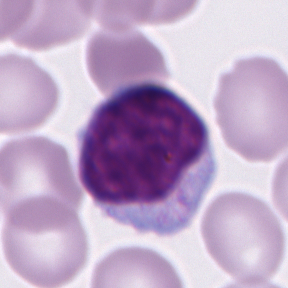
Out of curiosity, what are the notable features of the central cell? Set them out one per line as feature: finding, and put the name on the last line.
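Nucleus: single unlobed mass, no deep notch
Cytoplasm colour: pale blue
Granularity: only faint fine stippling, no coarse granules
Outline: no hair-like projections
Identity: typical lymphocyte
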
